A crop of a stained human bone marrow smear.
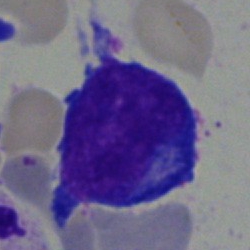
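Proerythroblast (central cell). Outline roughly round; edge ragged, uneven. Small dark blue tag of cytoplasm bulging out at lower left. Paler, streaky patch inside the cell near its lower right edge. No distinct granules.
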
